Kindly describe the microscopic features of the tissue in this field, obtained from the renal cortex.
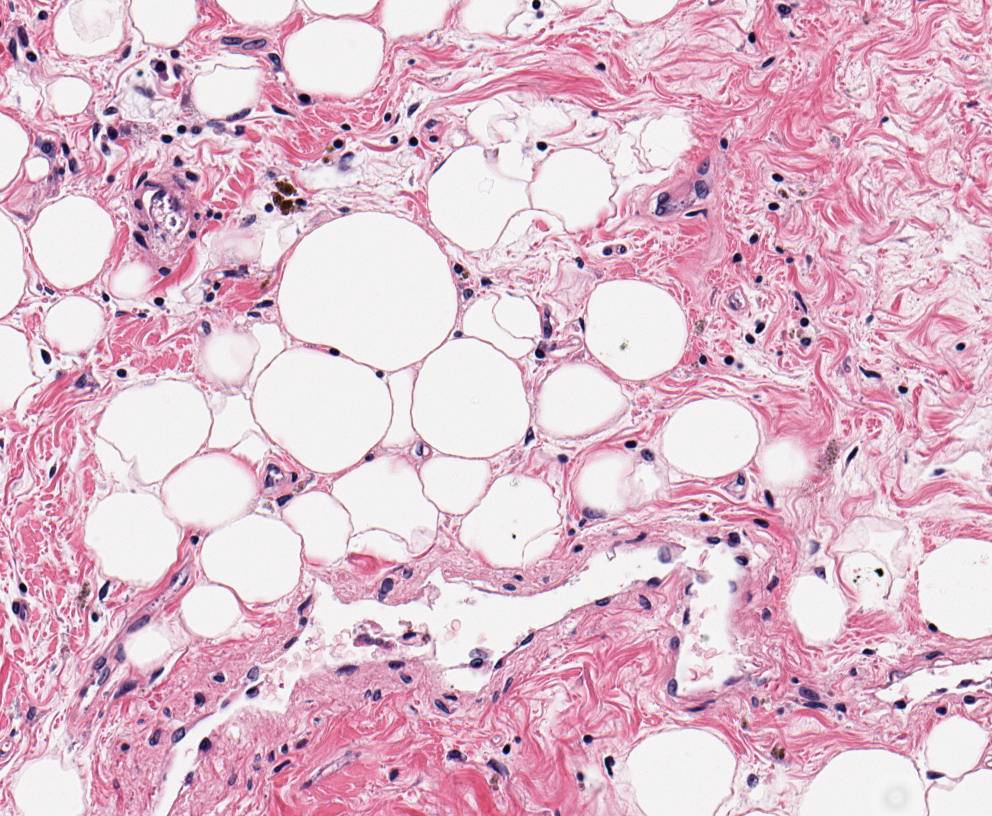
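Left and centre: mature adipocytes; right side: denser collagenous stroma. Each adipocyte nucleus small, dark, flattened against the vacuole edge. Brown granular pigment in small clusters, scattered through the stroma between fat cells. Stromal cells sparse; nuclei small, dark, oval or spindle-shaped, lying singly among fibres.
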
